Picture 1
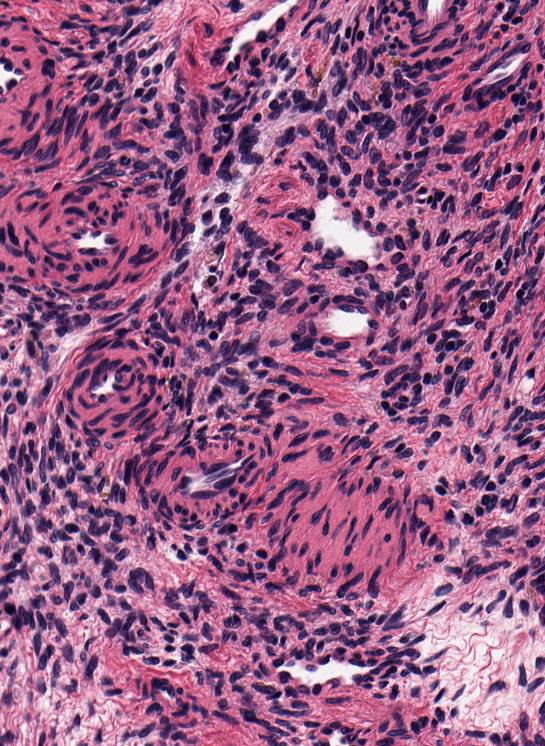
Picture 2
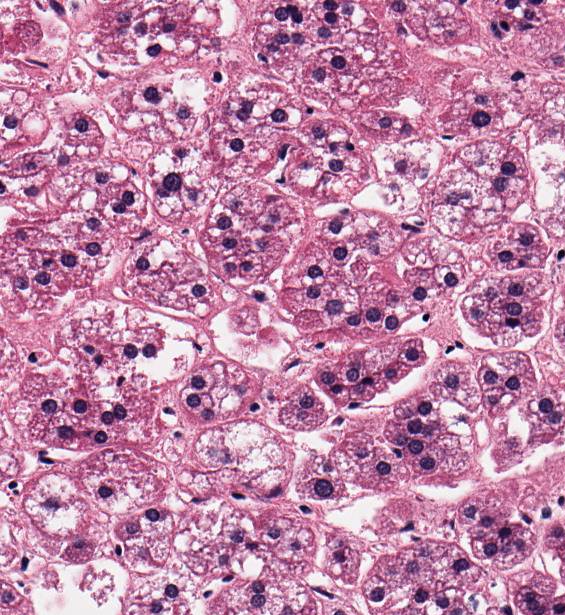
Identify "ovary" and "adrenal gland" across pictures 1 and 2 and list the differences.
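The ovary is in picture 1 and the adrenal gland in picture 2. In the ovary, spindle cells form several concentric whorls around small central lumina, mostly in the left half, with pink fibrillar material and elongated nuclei running circumferentially around each lumen. Between the whorls, the cells are densely packed, with dark oval to spindle nuclei and scant cytoplasm, and small, irregular, empty white lumina are scattered throughout. The adrenal gland cells have abundant pink granular cytoplasm with many small clear vacuoles, and round, dark, central nuclei, many with a distinct dark nucleolus. Scattered cells, such as some near the centre, have pale foamy, mostly clear cytoplasm.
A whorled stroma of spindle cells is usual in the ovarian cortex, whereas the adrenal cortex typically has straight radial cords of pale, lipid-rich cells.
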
